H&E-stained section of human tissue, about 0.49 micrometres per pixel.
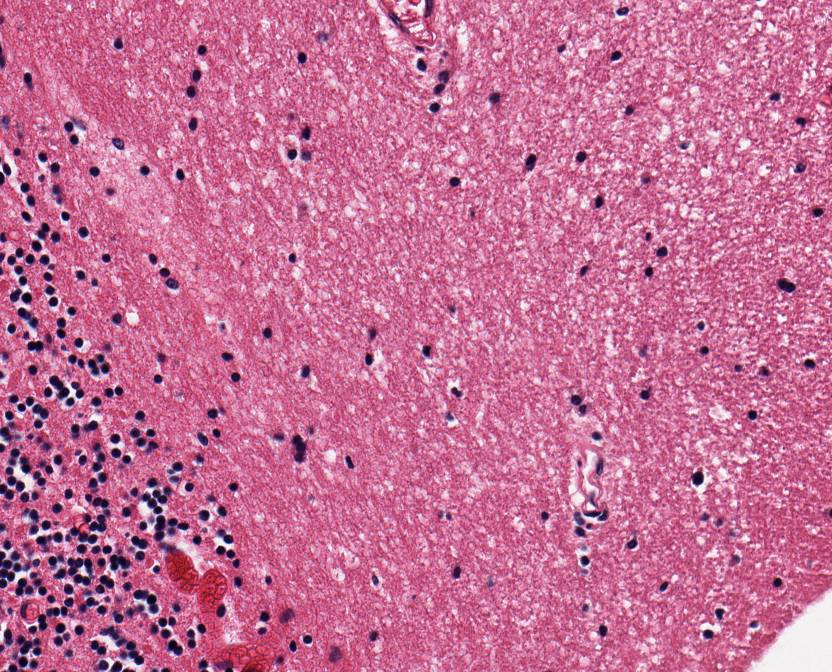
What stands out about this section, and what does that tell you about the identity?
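Down in the lower left corner there's a dense crowd of small dark nuclei; pale pink matrix with few nuclei fills everything else. Those clustered nuclei are round, tightly packed, with very little cytoplasm visible. The broad pink area looks finely fibrillary and granular, its small nuclei sparse and scattered. Bright red erythrocytes clump at the bottom left, at the cluster's edge. This is cerebellum.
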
